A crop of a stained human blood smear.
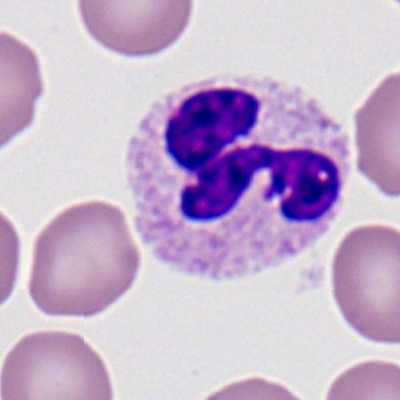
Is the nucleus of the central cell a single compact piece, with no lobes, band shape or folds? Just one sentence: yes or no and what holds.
No, the nucleus is made up of distinct lobes rather than one piece.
